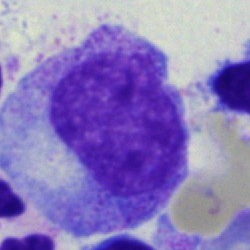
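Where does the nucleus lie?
Off-centre, toward the upper right.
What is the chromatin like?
Mottled, with darker clumps between paler patches.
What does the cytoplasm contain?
Fine pinkish-purple granules, scattered through a wide band left of and below the nucleus.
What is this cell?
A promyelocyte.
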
